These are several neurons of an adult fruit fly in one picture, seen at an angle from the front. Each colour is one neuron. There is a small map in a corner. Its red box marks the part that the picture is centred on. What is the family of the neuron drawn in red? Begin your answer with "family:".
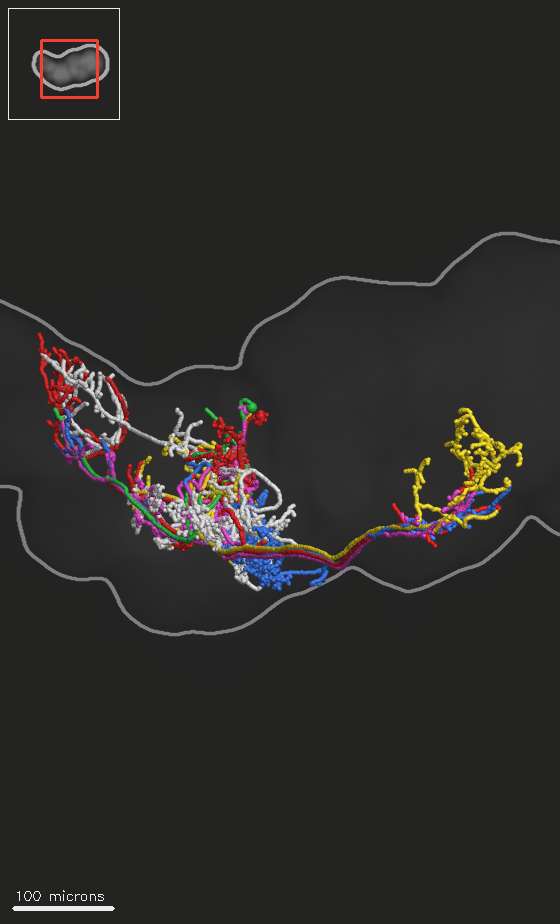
family: hemilineage 17A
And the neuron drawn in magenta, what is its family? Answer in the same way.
family: hemilineage 17A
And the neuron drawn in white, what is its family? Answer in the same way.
family: hemilineage 04B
